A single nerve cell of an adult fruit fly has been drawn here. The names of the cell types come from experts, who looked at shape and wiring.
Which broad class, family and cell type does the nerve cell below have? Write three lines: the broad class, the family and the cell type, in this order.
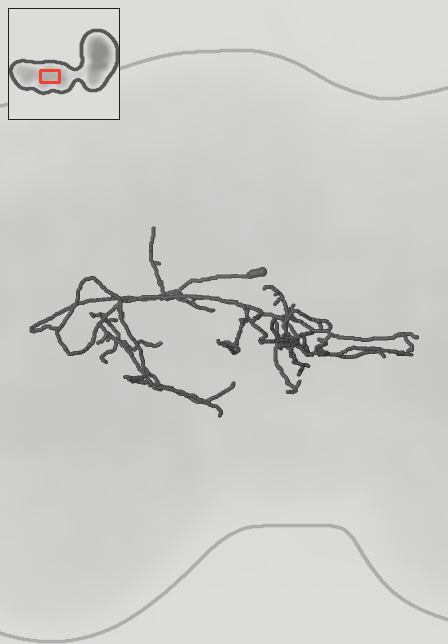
nerve-cord intrinsic neuron
hemilineage 11B
IN11B019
